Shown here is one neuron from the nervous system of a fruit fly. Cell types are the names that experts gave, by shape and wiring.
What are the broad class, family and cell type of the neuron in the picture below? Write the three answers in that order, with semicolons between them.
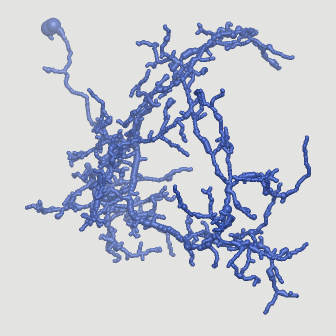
nerve-cord intrinsic neuron; hemilineage 16B; IN16B045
